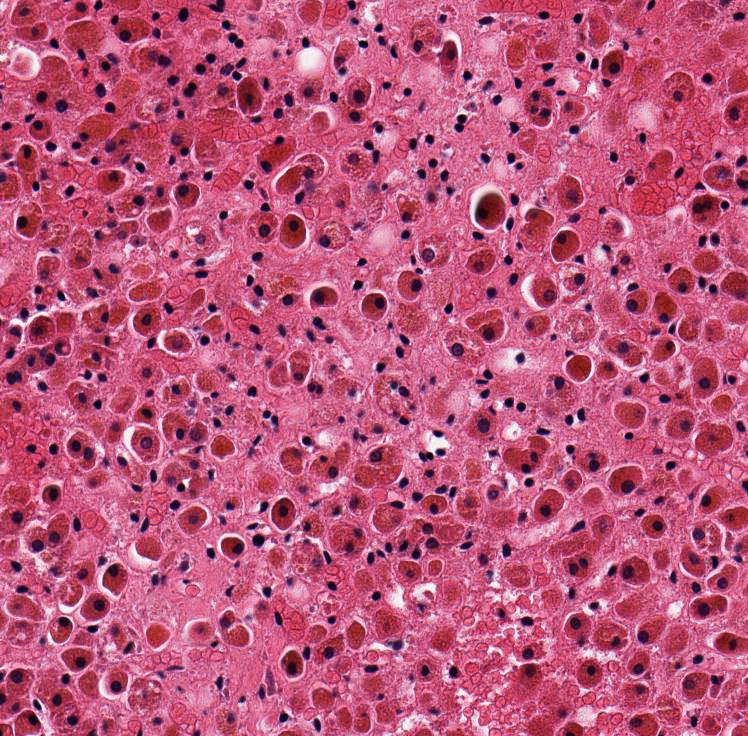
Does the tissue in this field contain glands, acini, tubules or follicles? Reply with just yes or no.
No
